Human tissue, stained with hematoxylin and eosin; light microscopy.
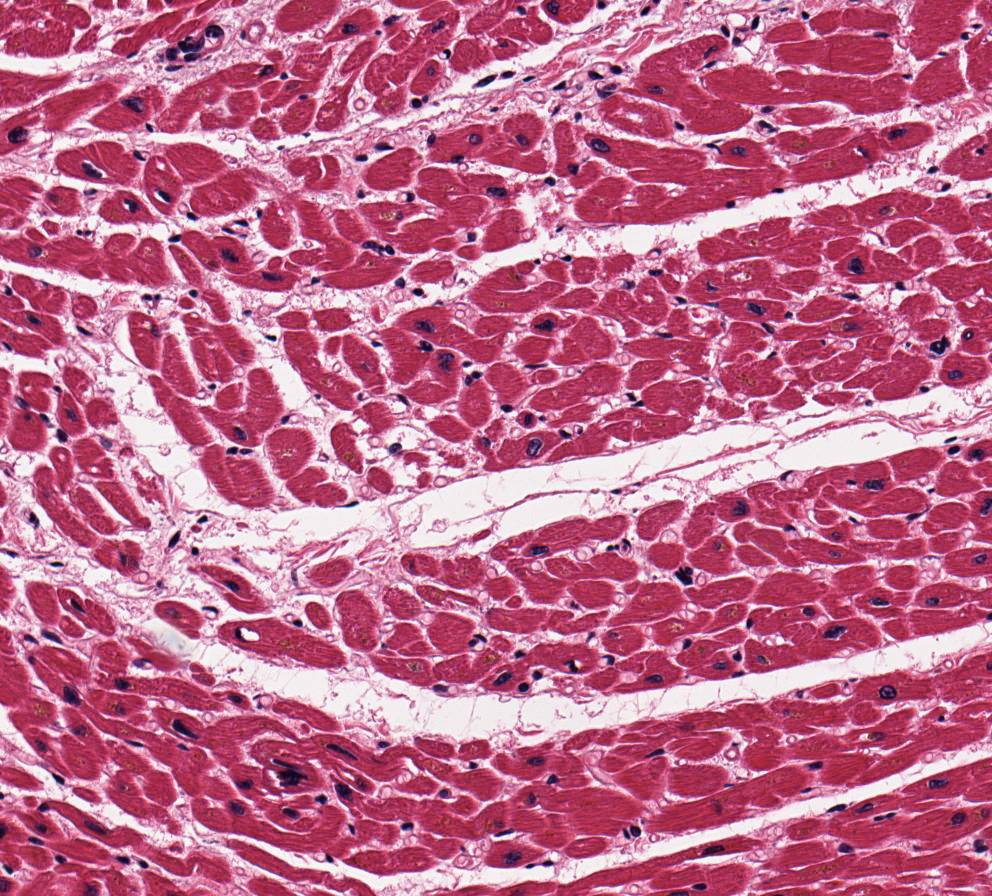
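Left ventricle of the heart, H&E section. Most fibres in the bands seem cut obliquely or across, giving rounded and elongated red profiles. Their deep red cytoplasm holds small yellow-brown granules clustered near the nuclei. Between them, scant pale pink loose tissue carries small scattered dark nuclei and small round capillary spaces. Not a single fat cell anywhere.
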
